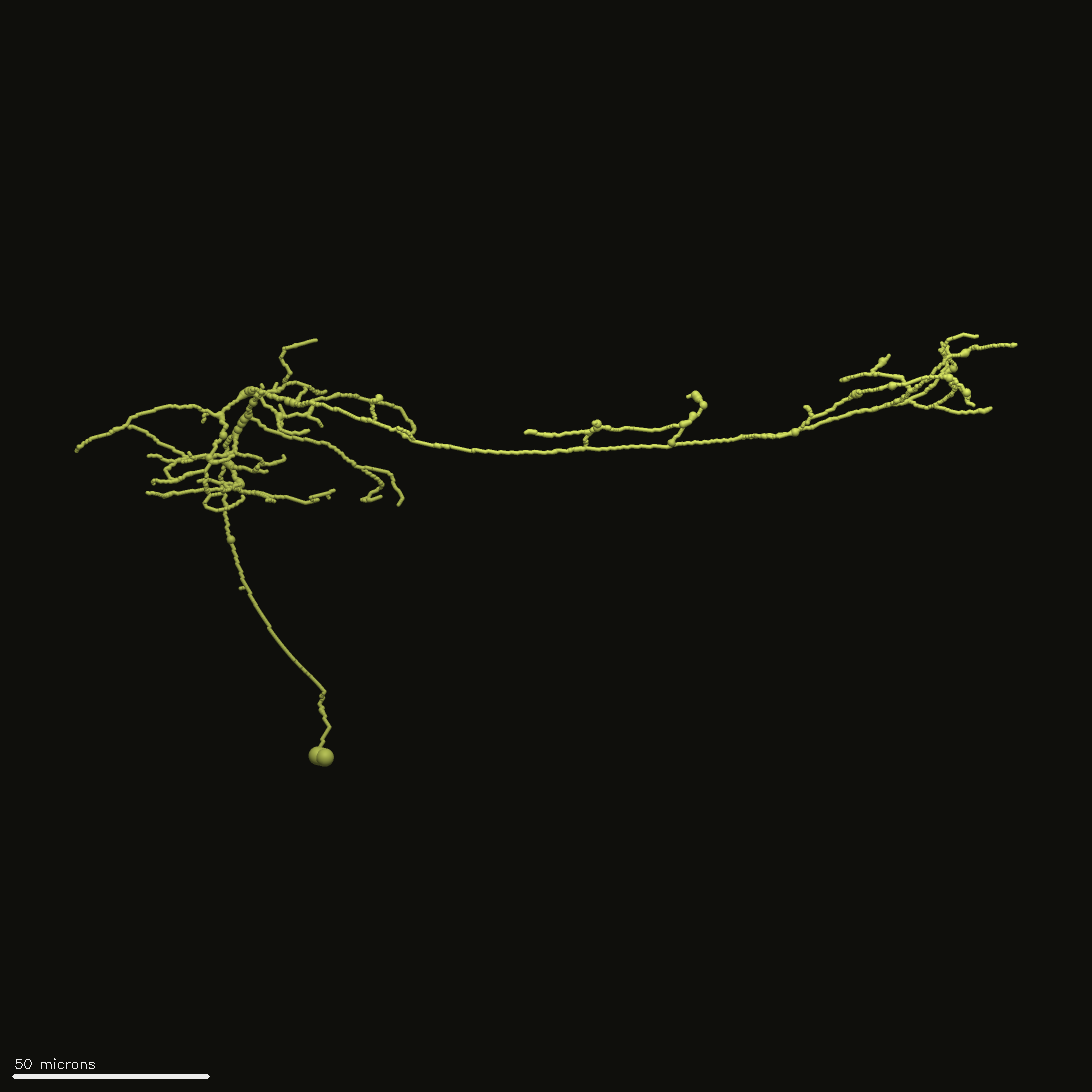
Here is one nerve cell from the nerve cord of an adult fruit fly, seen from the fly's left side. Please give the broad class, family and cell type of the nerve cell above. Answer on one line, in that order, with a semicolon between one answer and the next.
nerve-cord intrinsic neuron; hemilineage 06A; IN06A100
